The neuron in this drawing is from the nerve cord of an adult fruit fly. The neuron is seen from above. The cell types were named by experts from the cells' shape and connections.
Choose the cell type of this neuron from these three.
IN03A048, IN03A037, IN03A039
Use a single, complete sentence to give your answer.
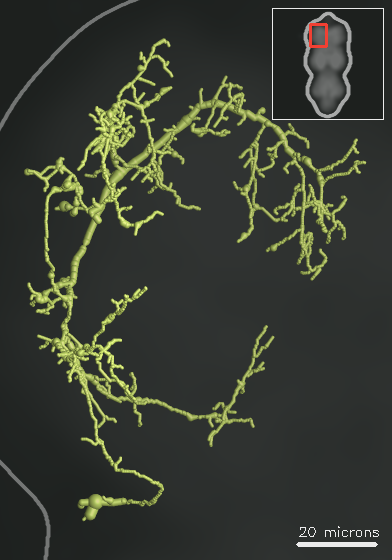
The cell type designation of this neuron is IN03A039.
